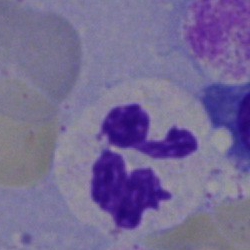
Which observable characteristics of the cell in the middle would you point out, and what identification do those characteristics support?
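Starting with shape, the cell has a roughly round outline. Next, the nucleus is divided into two masses, one upper and one lower. Within the nucleus, no nucleoli are visible. Last, the cytoplasm holds sparse, fine pinkish granules. The cell is a segmented neutrophil.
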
